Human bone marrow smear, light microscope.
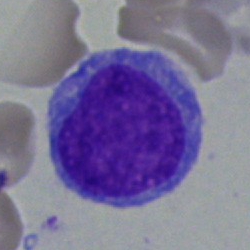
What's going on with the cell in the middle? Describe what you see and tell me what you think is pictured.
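Cytoplasm forms a narrow blue rim around the nucleus of this round, smooth-outlined cell. No granules and no vacuoles are visible in the cytoplasm. The cell is a blast.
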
